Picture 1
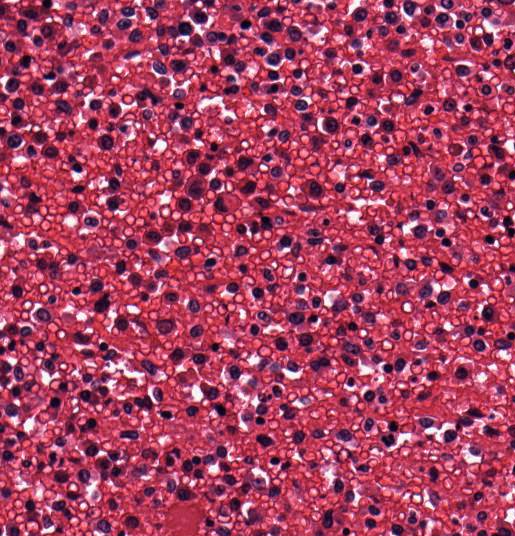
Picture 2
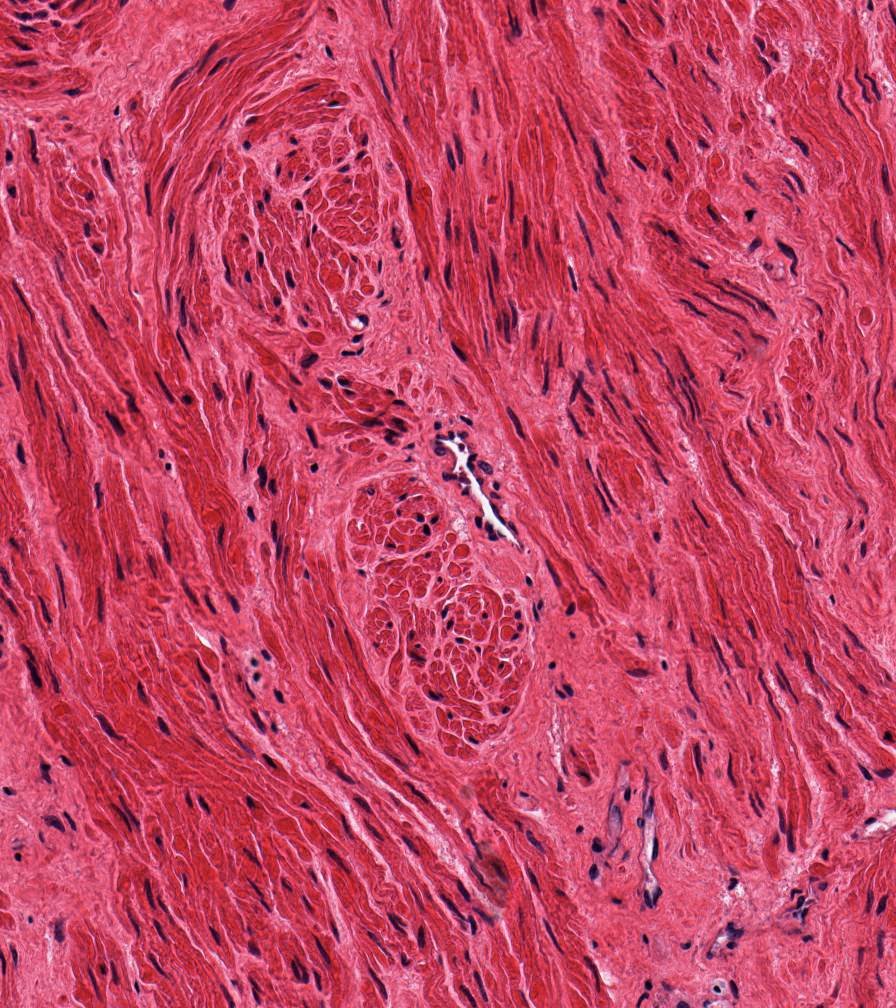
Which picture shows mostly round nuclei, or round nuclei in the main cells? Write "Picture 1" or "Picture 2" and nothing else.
Picture 1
